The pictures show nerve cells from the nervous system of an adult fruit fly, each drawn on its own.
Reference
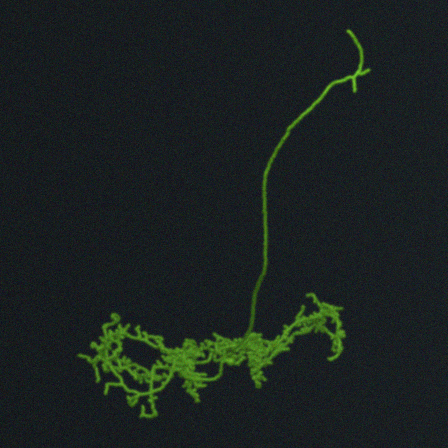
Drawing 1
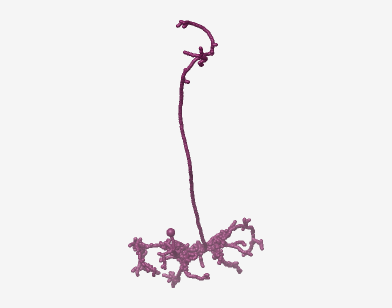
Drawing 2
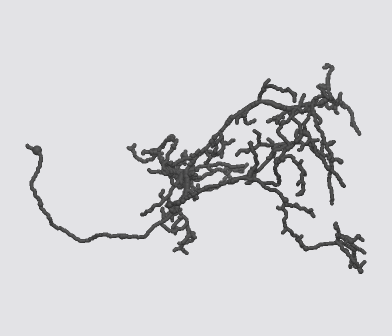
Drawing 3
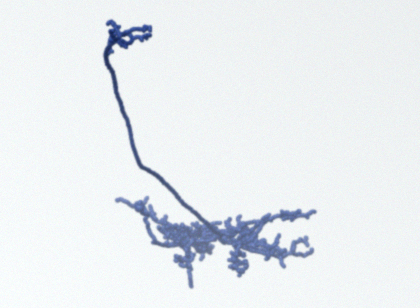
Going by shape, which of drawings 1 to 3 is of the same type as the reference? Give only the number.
1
